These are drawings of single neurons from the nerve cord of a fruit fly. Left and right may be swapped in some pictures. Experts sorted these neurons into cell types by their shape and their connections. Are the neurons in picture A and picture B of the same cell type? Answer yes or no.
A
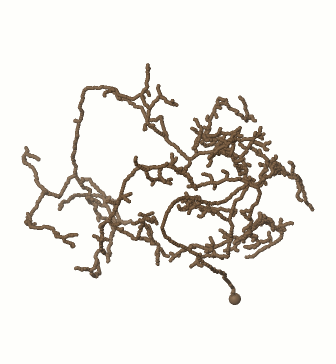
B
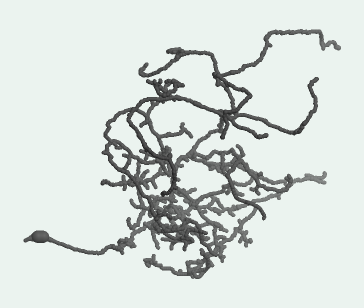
no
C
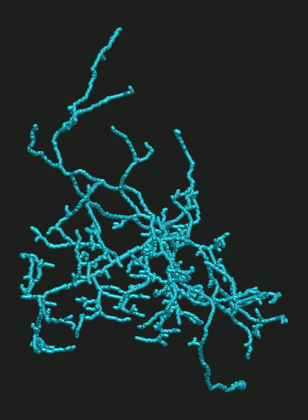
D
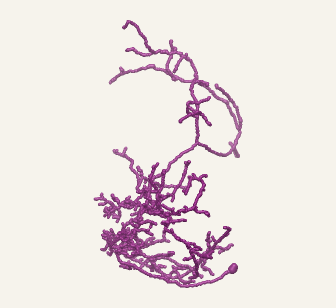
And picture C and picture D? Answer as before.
yes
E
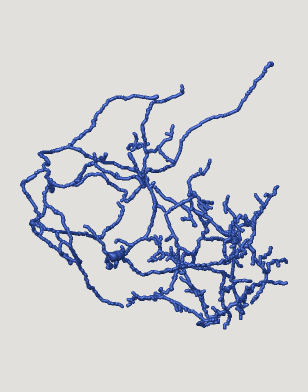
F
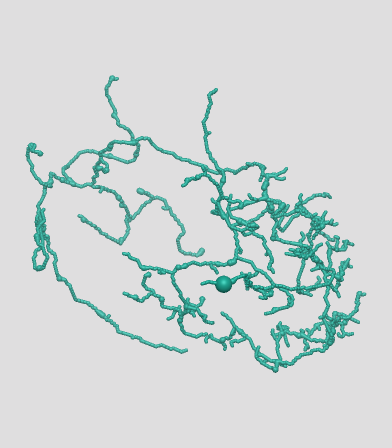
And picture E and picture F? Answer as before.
yes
